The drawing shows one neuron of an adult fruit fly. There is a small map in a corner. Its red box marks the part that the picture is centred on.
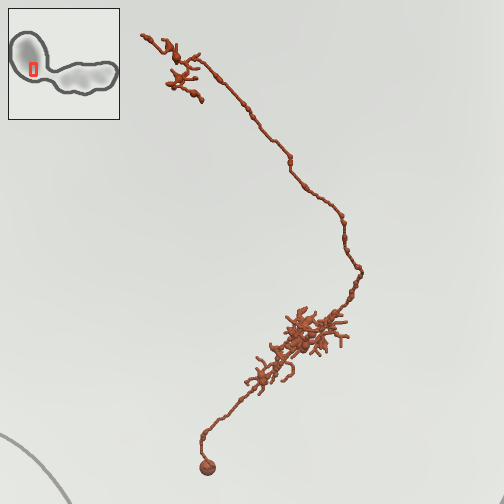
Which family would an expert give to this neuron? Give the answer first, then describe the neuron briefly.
Its family is Tm. This is an optic-lobe intrinsic neuron. The cell body is at the bottom of the picture. The picture shows dozens of branch ends.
